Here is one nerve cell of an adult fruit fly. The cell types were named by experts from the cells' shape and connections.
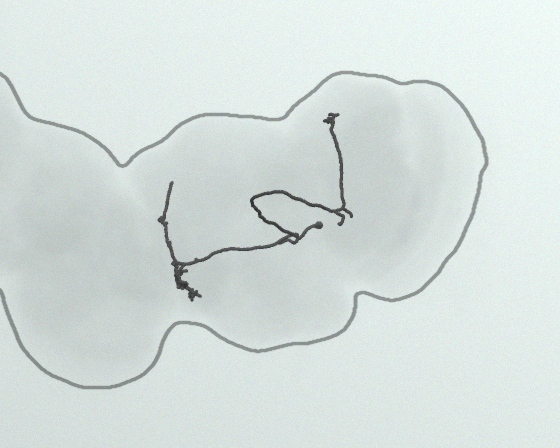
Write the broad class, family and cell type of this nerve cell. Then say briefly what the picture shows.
This is a central-brain intrinsic neuron. Its family is hemilineage WEDd2. The cell type is CB1055. Its cell body lies in the middle of the picture. In this view it is about as wide as it is tall.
